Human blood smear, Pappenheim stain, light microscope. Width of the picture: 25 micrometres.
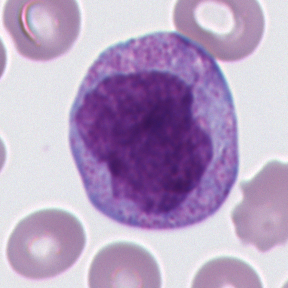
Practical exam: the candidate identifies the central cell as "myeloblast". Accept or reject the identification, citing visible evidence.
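This cell should not be called a myeloblast; it is an atypical promyelocyte. The deciding point is the cytoplasm, where fine reddish-purple granules are scattered throughout.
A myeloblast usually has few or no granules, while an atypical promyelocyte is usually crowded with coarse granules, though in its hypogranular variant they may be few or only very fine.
Fine granules spread through the whole cytoplasm therefore favour atypical promyelocyte over myeloblast. The cytoplasm is also far from scant, since the nucleus fills only about 50% of the cell's area.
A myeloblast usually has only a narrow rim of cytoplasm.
The cytoplasm is pale lilac, with just a faint bluish tint along the cell edge.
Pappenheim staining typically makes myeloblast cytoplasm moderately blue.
The cell measures about 16 micrometres across, about 2.5 times the width of a red cell lying whole in the picture. Its outline is smooth and round, and the nucleus shows a step-like notch at the lower left.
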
